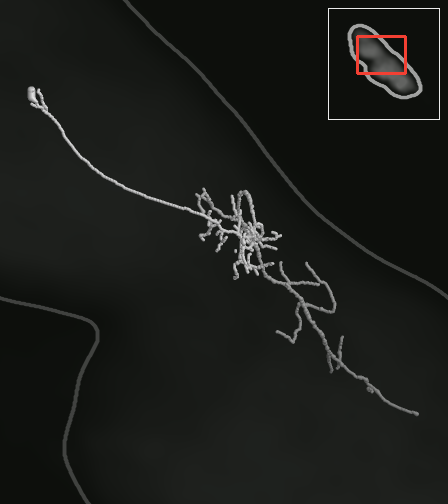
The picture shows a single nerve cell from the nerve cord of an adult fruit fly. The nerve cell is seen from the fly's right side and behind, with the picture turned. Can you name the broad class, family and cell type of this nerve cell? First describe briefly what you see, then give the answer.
As drawn here it is about as wide as it is tall. Its broad class is nerve-cord intrinsic neuron. The family is hemilineage 06A. The cell type is IN06A094.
